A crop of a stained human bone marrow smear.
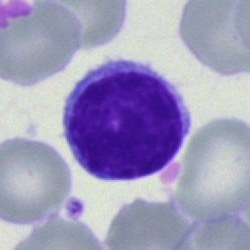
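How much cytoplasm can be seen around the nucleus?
Only a very thin rim is visible.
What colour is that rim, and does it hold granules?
The rim is blue, and no granules are seen in it.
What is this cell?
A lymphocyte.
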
